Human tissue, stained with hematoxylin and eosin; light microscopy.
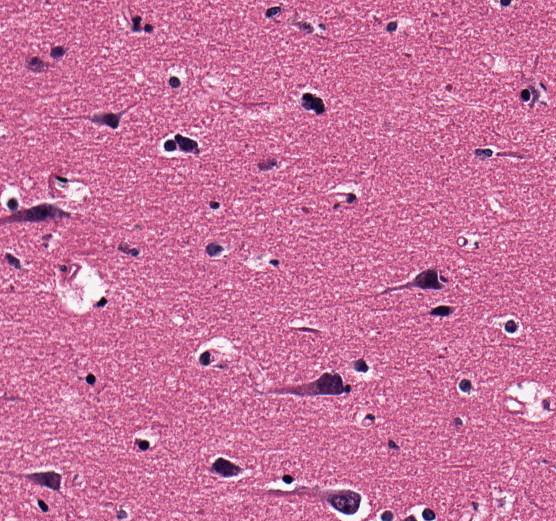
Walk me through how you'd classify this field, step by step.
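You're looking at cerebral cortex here. The background is a fine-grained pink fibrillary neuropil, with cells scattered singly through it rather than grouped into units.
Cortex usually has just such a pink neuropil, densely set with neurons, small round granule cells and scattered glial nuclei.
Many small round dark nuclei with little visible cytoplasm are spread evenly through it, and many of these, along with the neurons, sit within clear, unstained halos.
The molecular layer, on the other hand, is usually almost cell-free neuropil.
No epithelium, glands or fat cells turn up anywhere.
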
